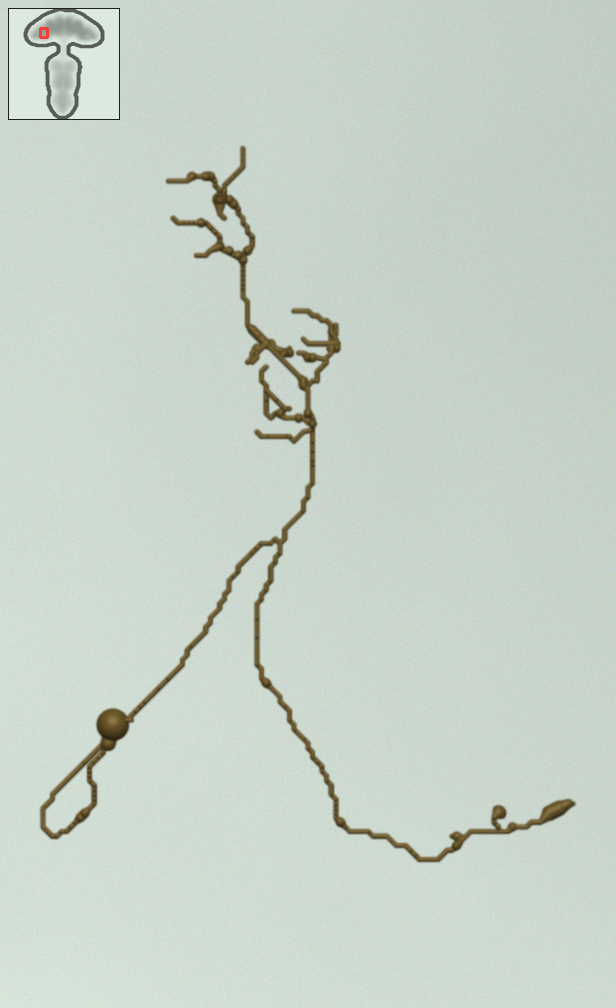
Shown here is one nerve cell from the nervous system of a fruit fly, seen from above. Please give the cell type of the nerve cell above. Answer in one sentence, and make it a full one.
The single nerve cell here is of type T2a.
